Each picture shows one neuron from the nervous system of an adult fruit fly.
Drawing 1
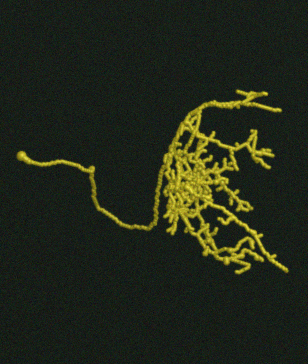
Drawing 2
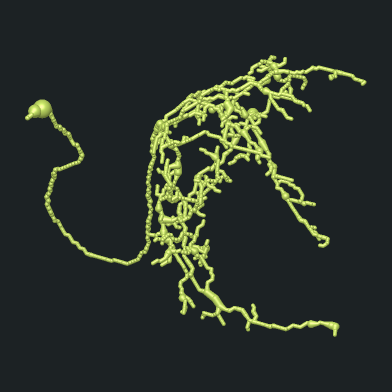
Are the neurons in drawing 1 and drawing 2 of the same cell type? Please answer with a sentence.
They are of the same cell type.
